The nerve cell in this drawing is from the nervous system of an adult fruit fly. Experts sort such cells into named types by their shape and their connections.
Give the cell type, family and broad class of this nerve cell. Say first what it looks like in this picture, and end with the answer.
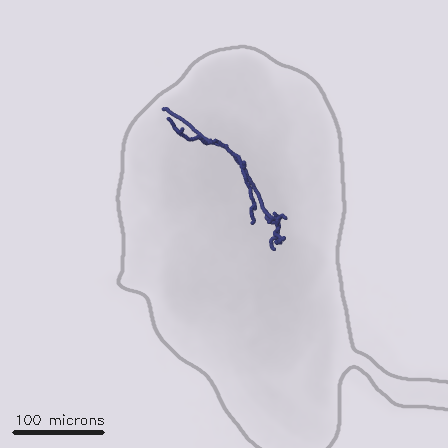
No cell body is drawn. From top to bottom in the picture it spans about 160 microns. The cell type is PS008_b. Its family is hemilineage SMPad2. Its broad class is central-brain intrinsic neuron.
